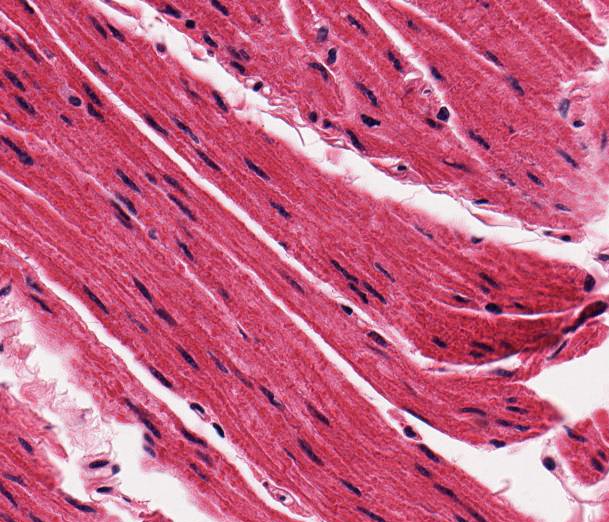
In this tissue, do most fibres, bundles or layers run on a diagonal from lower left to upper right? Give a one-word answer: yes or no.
No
